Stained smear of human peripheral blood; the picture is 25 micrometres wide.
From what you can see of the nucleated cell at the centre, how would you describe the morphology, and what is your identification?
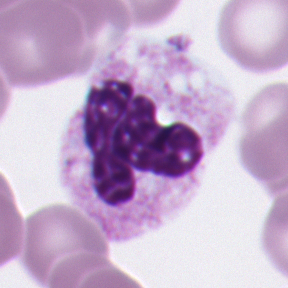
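This one's chromatin is dark purple and coarsely clumped, and there's plenty of pale pinkish-lilac cytoplasm around it. Fine, small pinkish-violet granules run all through that cytoplasm. The outline is roughly round, with an edge that's slightly irregular. It's a segmented neutrophil.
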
